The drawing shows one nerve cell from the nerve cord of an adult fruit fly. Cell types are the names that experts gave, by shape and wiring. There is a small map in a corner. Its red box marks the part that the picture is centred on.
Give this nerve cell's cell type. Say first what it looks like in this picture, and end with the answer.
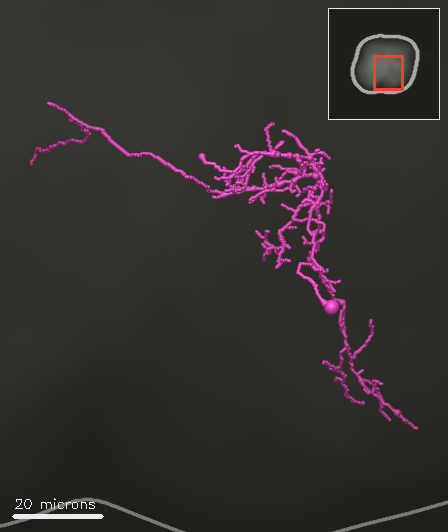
From left to right in the picture it spans about 90 microns. Dozens of branch ends can be seen. This is a nerve-cord intrinsic neuron. The cell type is IN10B059.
